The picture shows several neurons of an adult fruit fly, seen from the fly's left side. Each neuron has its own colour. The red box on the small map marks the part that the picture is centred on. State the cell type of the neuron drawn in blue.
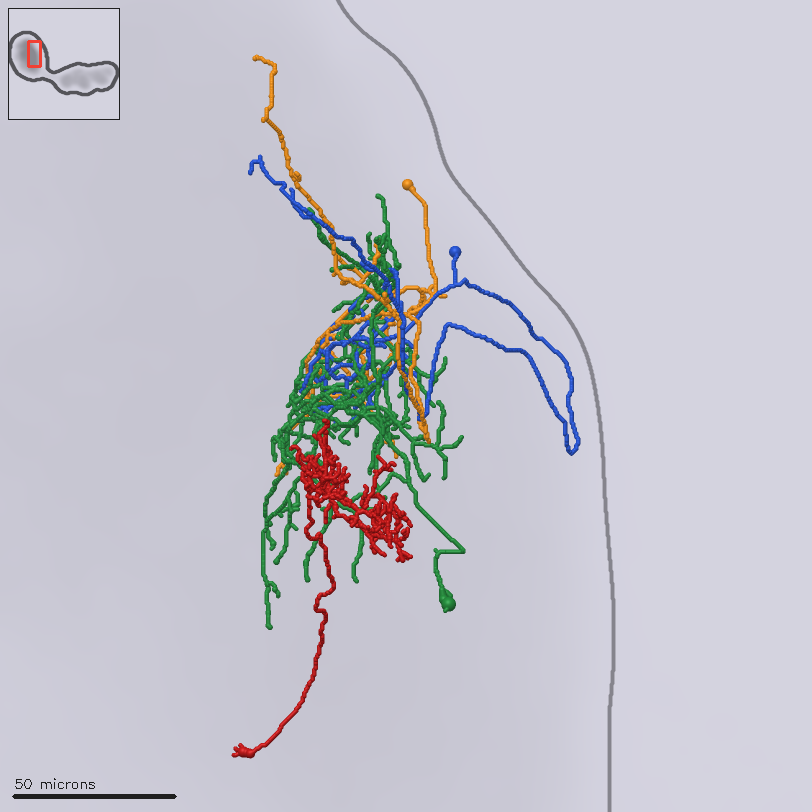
LoVP9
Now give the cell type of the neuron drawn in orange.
LoVP8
